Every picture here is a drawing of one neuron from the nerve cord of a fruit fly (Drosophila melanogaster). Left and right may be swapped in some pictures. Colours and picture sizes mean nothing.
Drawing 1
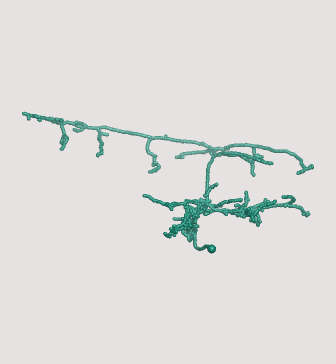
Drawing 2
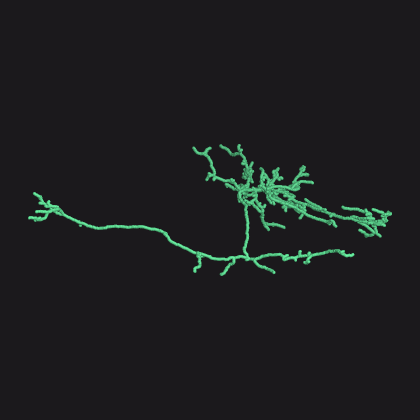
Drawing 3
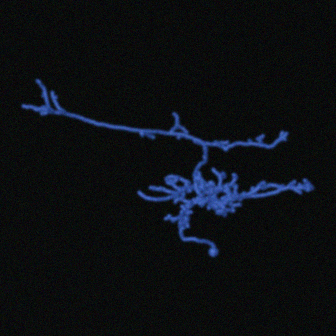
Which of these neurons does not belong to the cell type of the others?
1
